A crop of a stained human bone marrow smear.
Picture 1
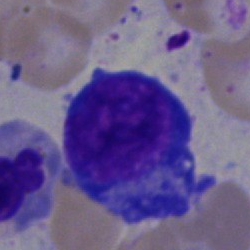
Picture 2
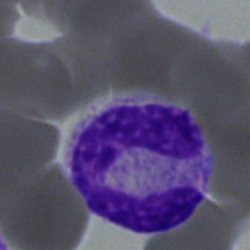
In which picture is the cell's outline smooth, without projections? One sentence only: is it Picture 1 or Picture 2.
Smooth is the outline of the cell in picture 2.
